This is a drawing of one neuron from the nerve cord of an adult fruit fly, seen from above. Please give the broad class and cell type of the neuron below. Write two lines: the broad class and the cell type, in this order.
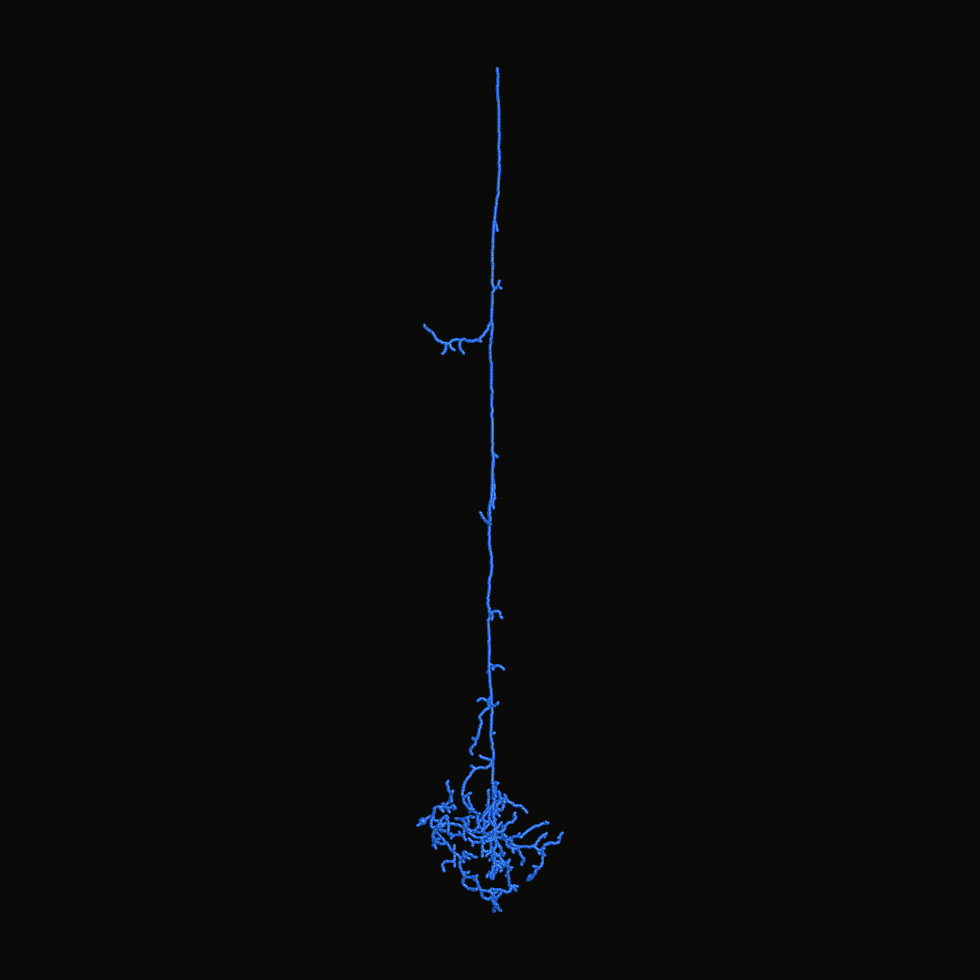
ascending neuron
ANXXX169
